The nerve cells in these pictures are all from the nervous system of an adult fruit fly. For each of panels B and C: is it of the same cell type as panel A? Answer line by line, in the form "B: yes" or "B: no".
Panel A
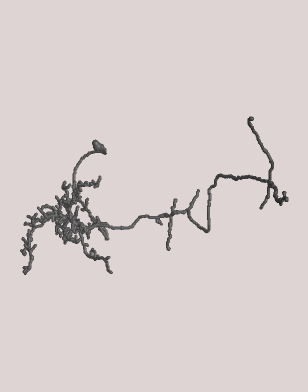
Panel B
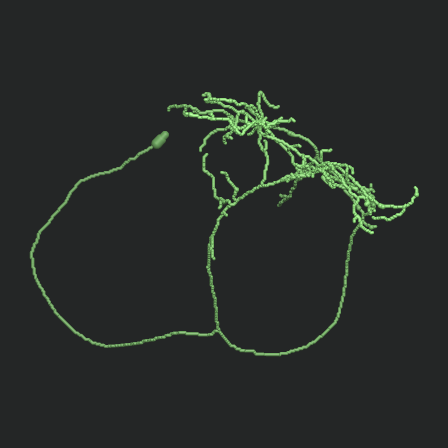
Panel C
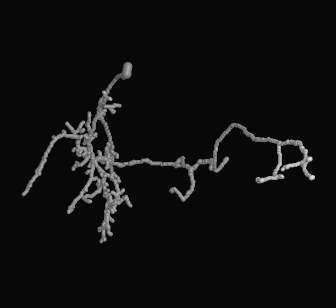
B: no
C: yes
